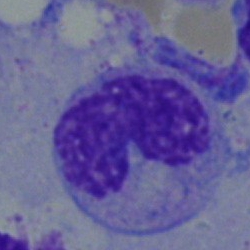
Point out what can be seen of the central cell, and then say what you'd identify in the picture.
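Nucleus kidney-shaped, deep notch at lower right. Chromatin coarse and clumped, small pale gaps between clumps. Cytoplasm pale grey-blue, mostly below and right of the nucleus, filling the notch. Monocyte.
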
